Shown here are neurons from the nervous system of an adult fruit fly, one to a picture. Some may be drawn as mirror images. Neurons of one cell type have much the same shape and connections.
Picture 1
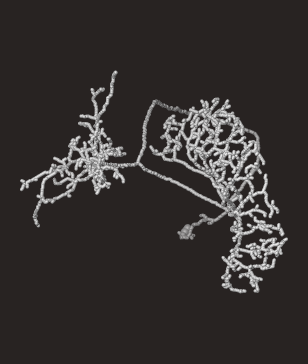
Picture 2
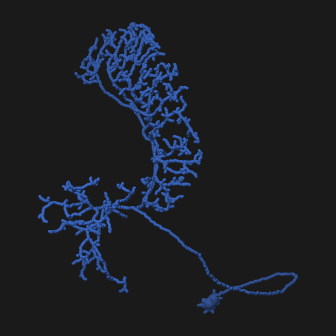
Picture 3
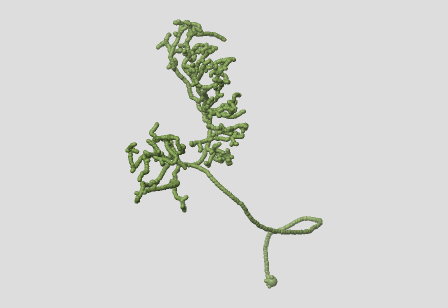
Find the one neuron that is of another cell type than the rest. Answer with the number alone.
3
